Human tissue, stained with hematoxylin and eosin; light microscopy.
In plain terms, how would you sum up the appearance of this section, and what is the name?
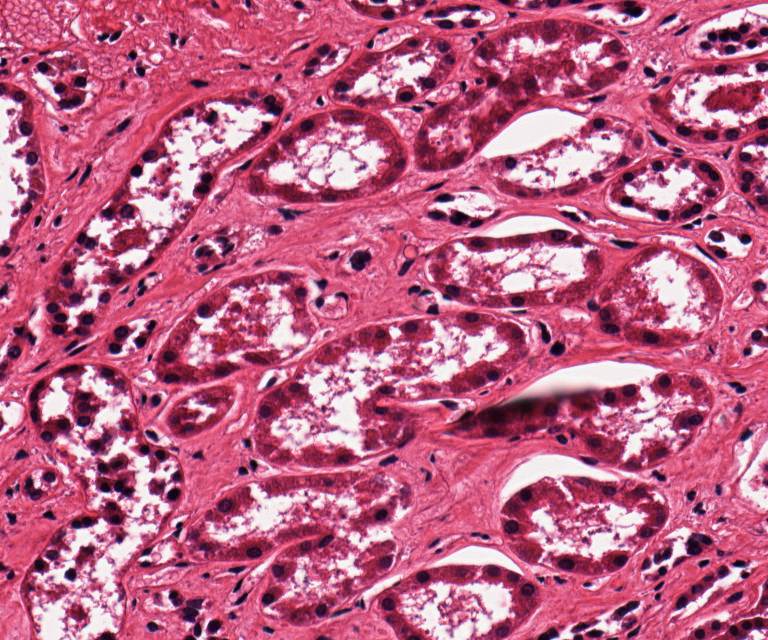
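Those tubule-lining cells carry plenty of granular eosinophilic cytoplasm, ragged toward the lumen. The tubule centres are irregular white spaces mixed with wispy pink granular material. Between tubules sits dense pink fibrous stroma with scattered thin, dark spindle-shaped nuclei. There's a dark, blurred smudge across one tubule just right of centre. It's renal cortex.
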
